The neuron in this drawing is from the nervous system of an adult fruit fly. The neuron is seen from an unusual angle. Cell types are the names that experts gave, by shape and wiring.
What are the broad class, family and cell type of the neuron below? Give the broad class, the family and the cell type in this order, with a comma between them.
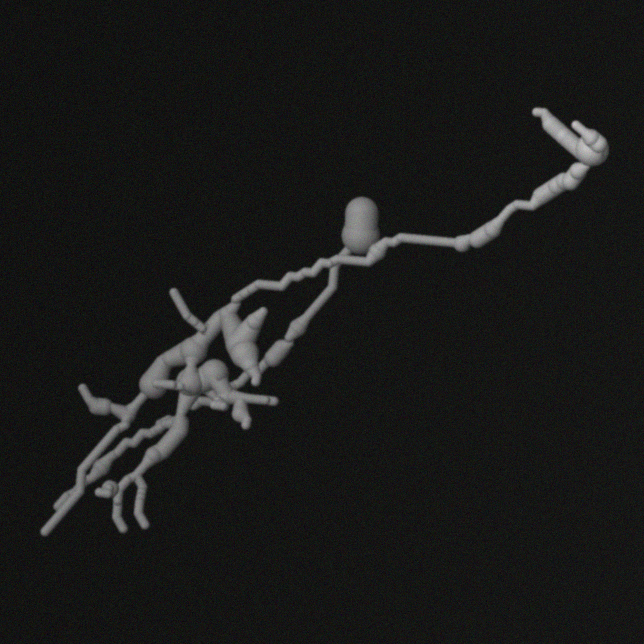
optic-lobe intrinsic neuron, Mi, Mi9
